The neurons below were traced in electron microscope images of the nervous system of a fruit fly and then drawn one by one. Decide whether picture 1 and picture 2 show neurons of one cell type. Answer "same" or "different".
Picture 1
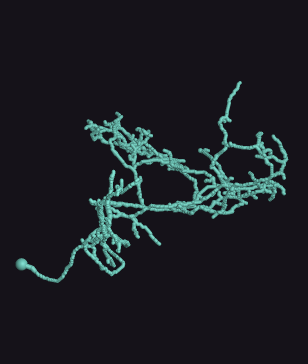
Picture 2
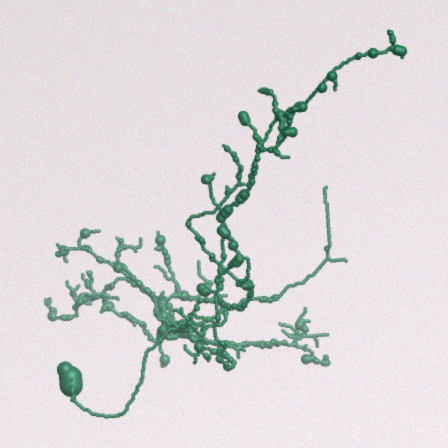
same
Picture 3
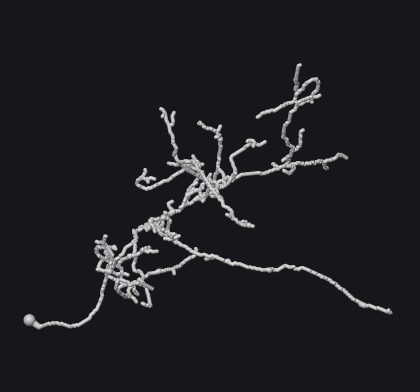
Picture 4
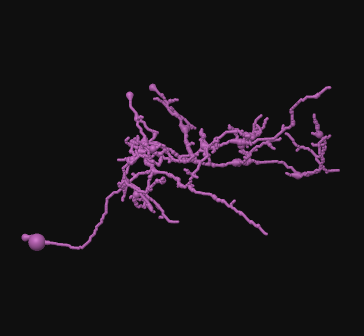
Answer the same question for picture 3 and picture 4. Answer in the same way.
same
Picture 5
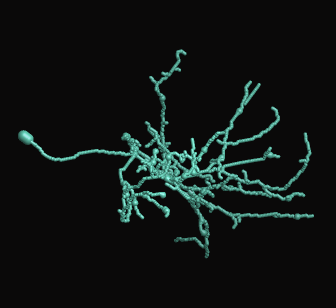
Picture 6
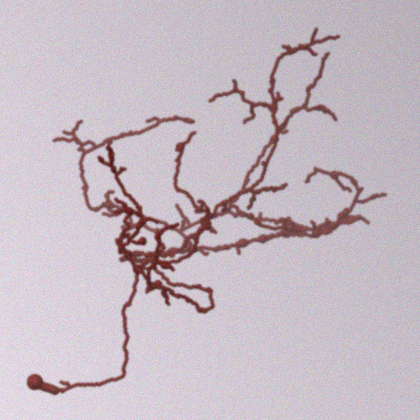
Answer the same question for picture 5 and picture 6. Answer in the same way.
same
